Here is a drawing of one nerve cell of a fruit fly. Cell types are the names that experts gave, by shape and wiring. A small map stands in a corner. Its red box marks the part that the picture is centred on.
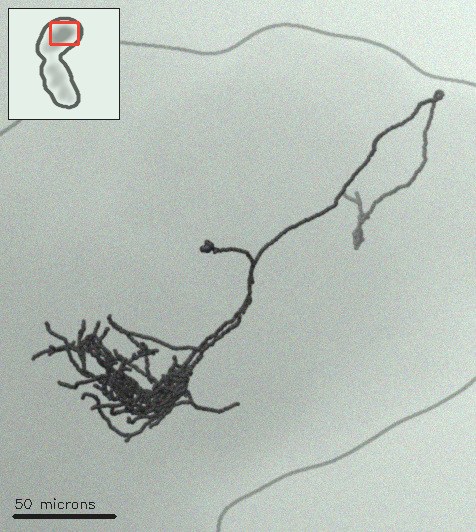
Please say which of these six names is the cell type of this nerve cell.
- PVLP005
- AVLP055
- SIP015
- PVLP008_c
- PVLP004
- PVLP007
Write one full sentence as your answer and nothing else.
It is PVLP007 that names the cell type of this nerve cell.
